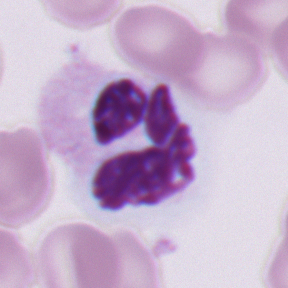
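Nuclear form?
Split into several separate lobes.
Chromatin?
Dark purple, coarsely clumped.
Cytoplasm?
Pale pink, plentiful, most visible left of the nucleus, with fine, faint pinkish-lilac granules rather than large coarse ones.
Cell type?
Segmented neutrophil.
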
